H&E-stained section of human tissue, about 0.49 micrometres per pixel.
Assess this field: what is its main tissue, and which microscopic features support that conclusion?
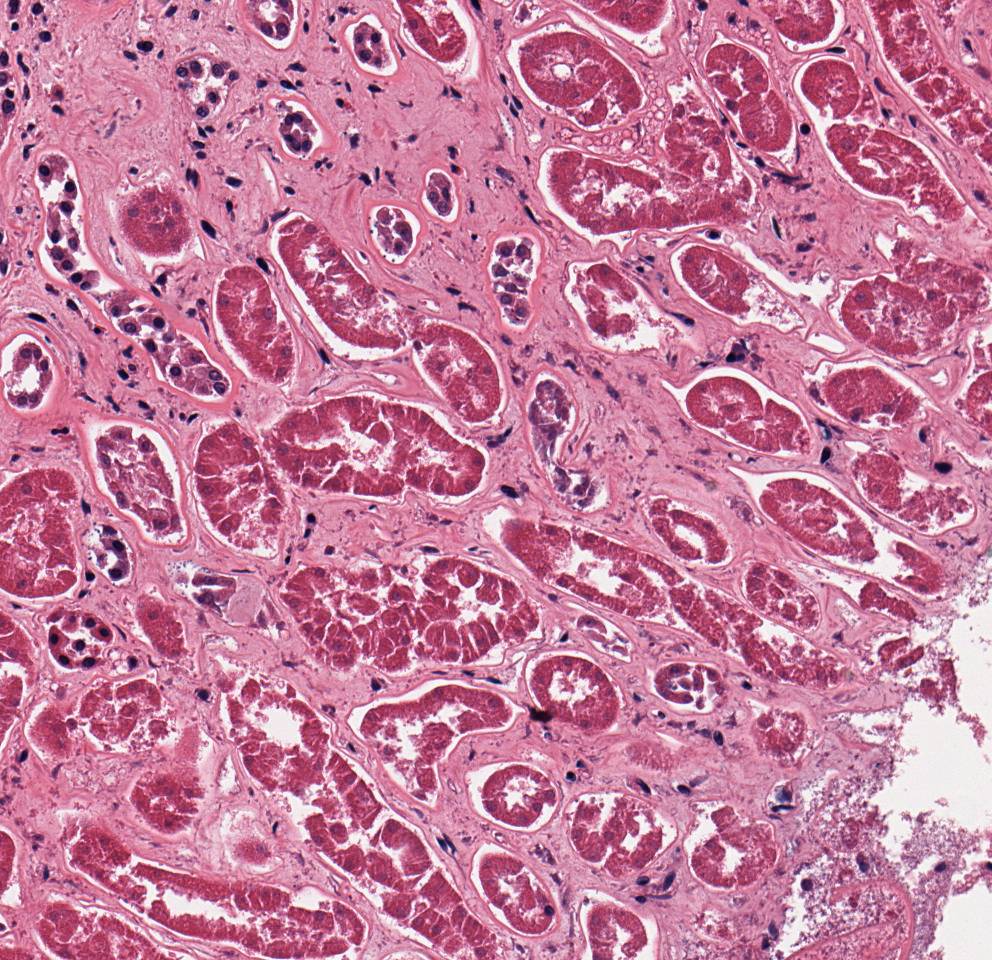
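You're looking at the cortical labyrinth of the kidney: numerous closely packed, rounded to elongated tubular units separated by strands of stroma.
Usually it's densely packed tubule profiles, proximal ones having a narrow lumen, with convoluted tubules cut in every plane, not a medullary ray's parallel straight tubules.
Larger units have small, central, irregular or star-shaped lumens and basally placed nuclei; the pink fibrous stroma holds scattered spindle-shaped nuclei.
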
